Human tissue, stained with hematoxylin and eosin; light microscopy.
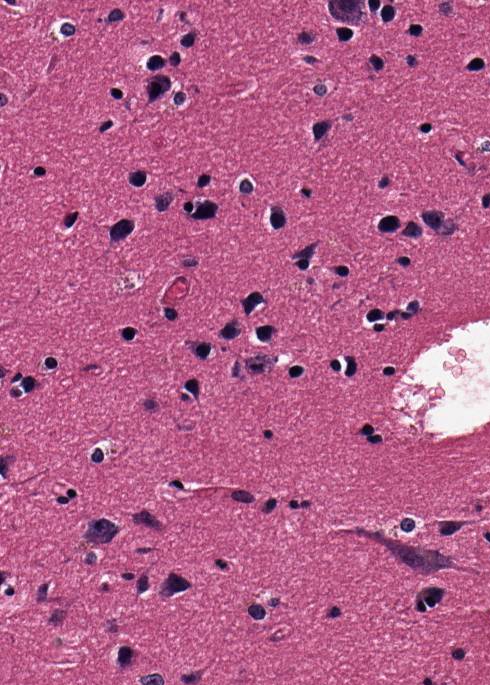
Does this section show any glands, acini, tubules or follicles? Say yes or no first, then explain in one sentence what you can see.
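No. The whole field is a finely granular pink background matrix with scattered cells and no glands, tubules or epithelium.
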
